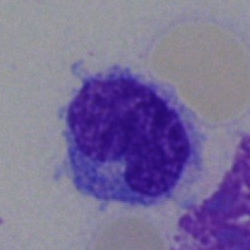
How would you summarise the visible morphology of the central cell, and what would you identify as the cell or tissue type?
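The nucleus has a kidney-like shape, notched on its lower side. It fills most of the cell, leaving a narrow to moderate rim of cytoplasm. A paler cytoplasmic zone lies within the notch. The outline is ragged, with small fuzzy surface projections. This is a monocyte.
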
